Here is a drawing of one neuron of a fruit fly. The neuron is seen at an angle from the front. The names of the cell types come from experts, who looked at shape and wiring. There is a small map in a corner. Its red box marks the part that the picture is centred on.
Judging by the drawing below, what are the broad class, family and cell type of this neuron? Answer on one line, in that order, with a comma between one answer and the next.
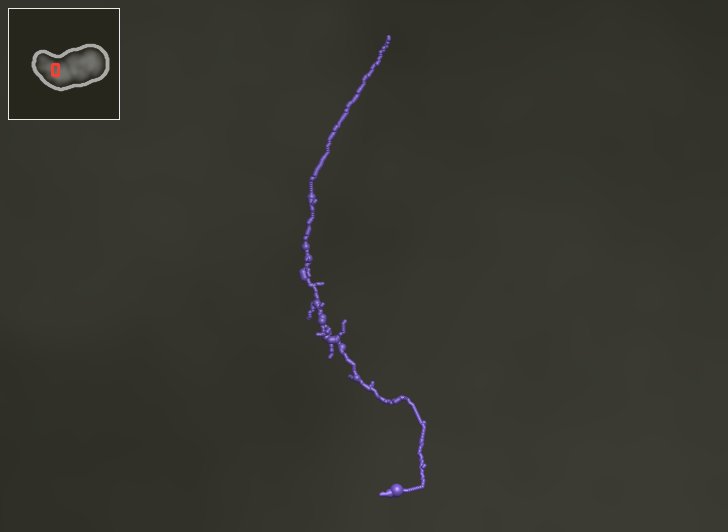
optic-lobe intrinsic neuron, Dm, Dm3b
